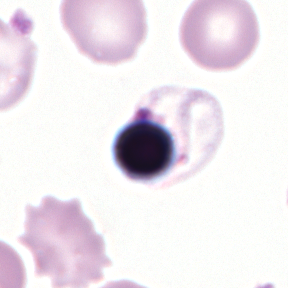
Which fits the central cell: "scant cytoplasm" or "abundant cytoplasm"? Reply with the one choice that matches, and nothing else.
Abundant cytoplasm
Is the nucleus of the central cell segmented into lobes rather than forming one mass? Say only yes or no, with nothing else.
No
